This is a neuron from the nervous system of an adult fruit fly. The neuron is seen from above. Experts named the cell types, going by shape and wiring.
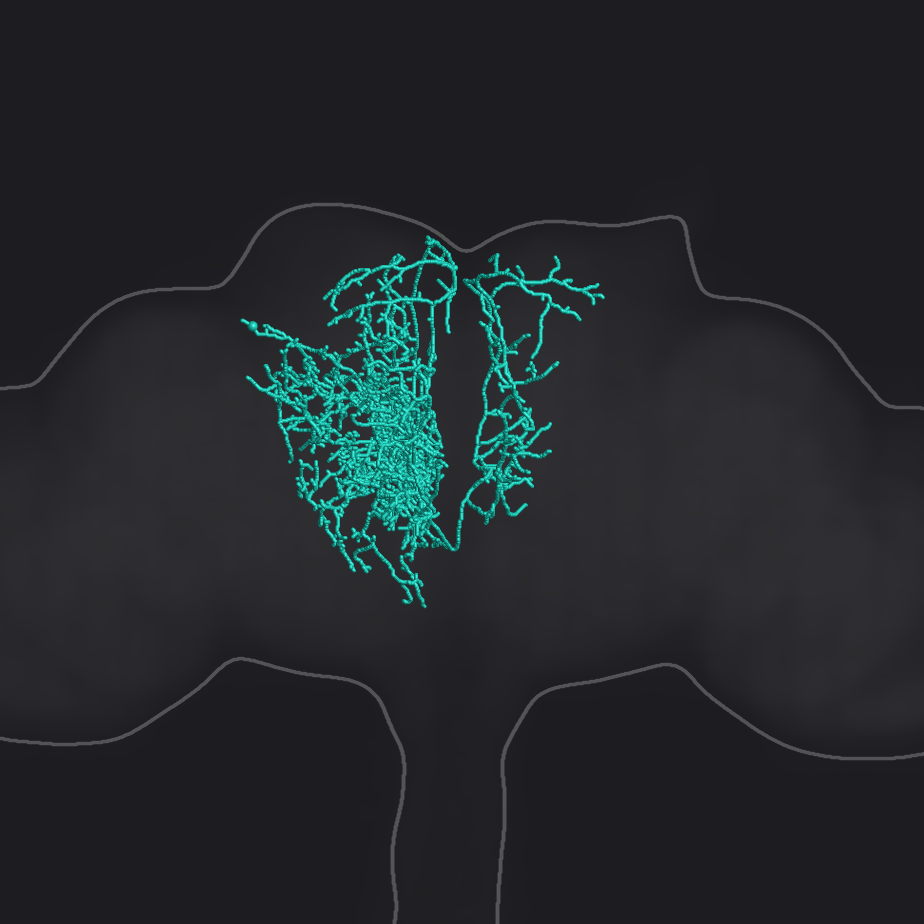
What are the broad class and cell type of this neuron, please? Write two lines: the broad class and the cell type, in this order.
central-brain intrinsic neuron
VES092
